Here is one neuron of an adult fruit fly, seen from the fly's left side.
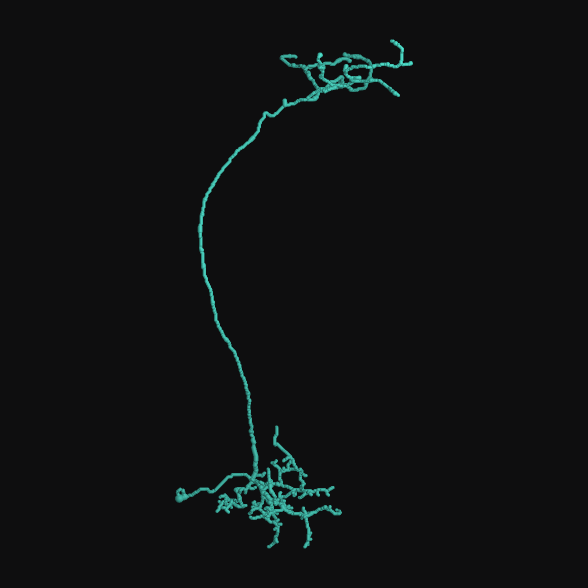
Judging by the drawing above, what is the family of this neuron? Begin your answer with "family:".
family: hemilineage FLAa2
